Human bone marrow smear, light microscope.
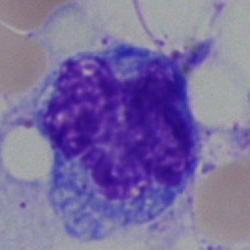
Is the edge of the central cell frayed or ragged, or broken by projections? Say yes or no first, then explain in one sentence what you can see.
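Yes. A small tag-like projection extends from the upper right edge of the cell.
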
